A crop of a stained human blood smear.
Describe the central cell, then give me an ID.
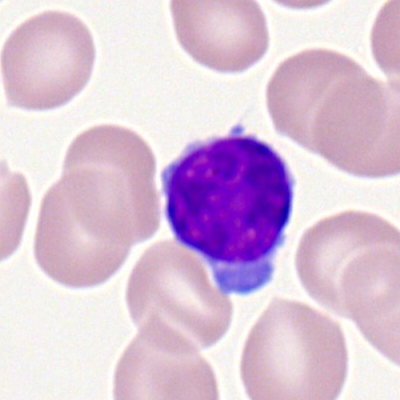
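Start with the nucleus: notice how dark purple the chromatin is, and how coarsely it clumps. Now look around it, and you'll see the cytoplasm is scant. Its widest part lies below the nucleus. Follow the top edge and you'll find a small pointed tag of cytoplasm projecting from it. What you are looking at is a lymphocyte.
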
